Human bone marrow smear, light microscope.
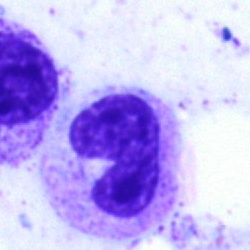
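Band neutrophil, the central cell in a stained human bone marrow smear. Its outline is roughly round. Look at the nucleus: it is kidney-shaped, with a deep notch on its left side. The cytoplasm is pale pinkish-lilac and holds fine pinkish-purple granules.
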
